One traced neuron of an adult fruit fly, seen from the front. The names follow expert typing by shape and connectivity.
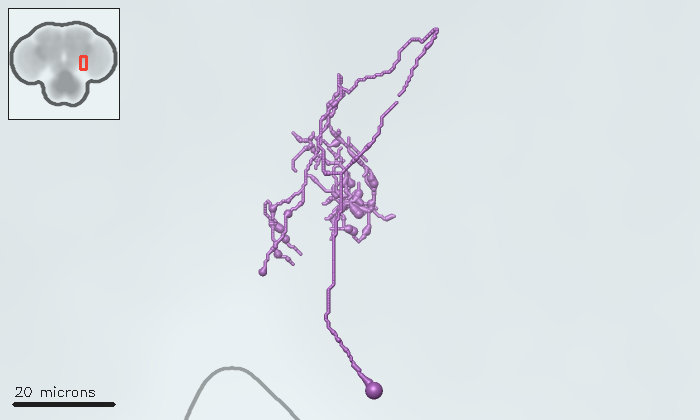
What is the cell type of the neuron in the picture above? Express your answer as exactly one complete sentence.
To this neuron applies the cell type name Li21.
